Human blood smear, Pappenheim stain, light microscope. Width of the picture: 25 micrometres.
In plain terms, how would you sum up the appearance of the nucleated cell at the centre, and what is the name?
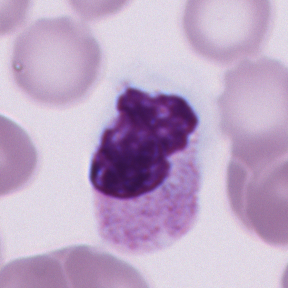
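You'll notice the outline is an upright oval with a faint, pale edge. The nucleus sits in the upper part of the cell, leaving most of the cytoplasm below, and its outline is irregular and knobbly, with notches. Chromatin's dense, dark purple and clumped. It's a segmented neutrophil.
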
